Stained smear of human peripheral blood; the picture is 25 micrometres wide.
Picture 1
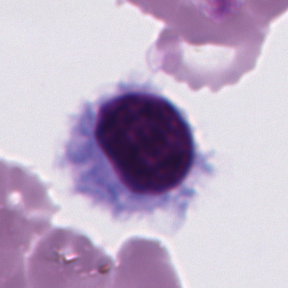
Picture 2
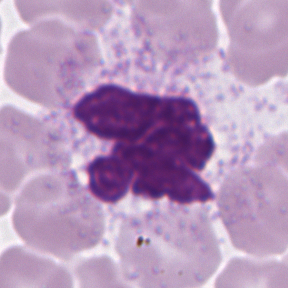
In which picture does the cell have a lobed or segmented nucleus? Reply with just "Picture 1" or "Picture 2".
Picture 2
